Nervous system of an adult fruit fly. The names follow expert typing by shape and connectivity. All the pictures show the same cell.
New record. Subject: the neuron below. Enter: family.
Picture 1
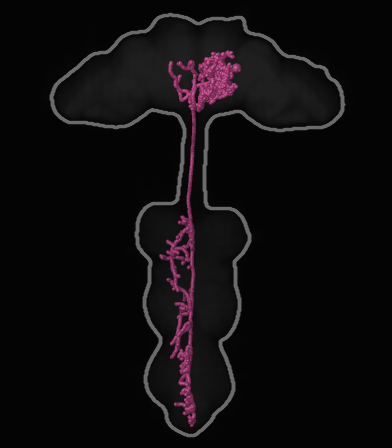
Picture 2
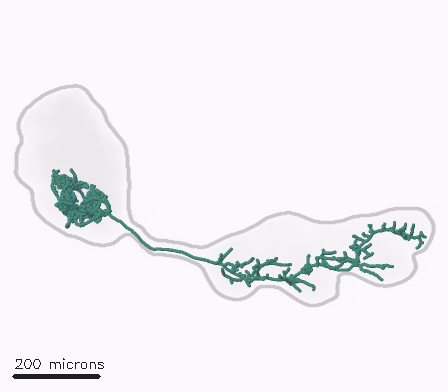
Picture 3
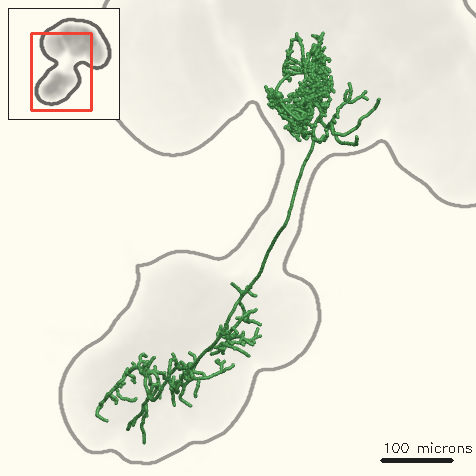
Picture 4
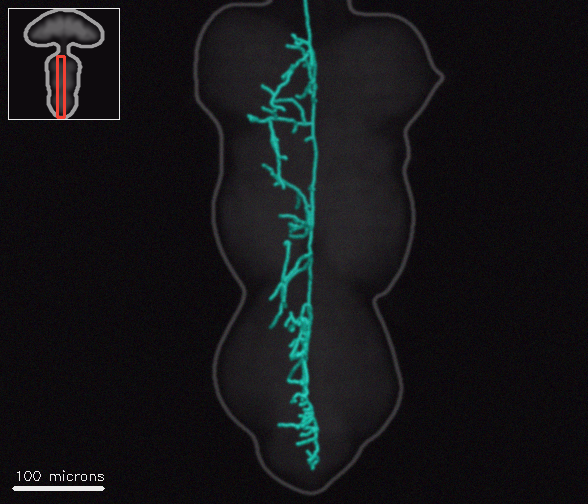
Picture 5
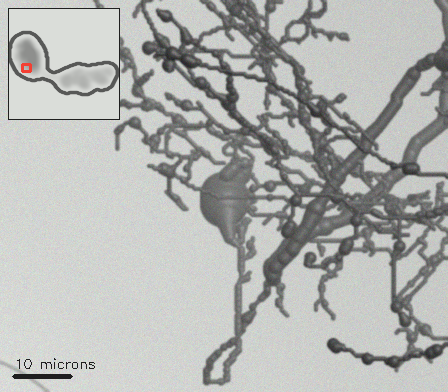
DNg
